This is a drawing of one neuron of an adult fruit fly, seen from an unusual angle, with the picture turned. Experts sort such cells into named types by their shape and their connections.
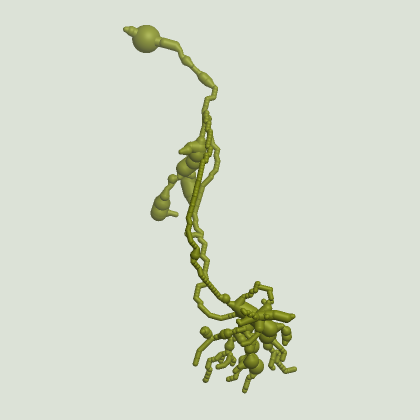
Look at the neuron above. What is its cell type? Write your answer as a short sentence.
The cell type is T5c.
